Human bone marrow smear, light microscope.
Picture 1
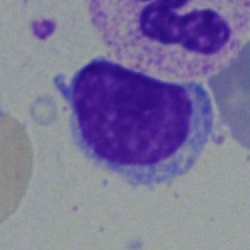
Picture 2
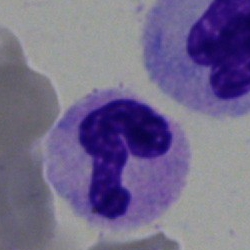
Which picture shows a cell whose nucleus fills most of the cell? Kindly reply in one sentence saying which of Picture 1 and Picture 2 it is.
The cell in picture 1 has only a narrow rim of cytoplasm.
